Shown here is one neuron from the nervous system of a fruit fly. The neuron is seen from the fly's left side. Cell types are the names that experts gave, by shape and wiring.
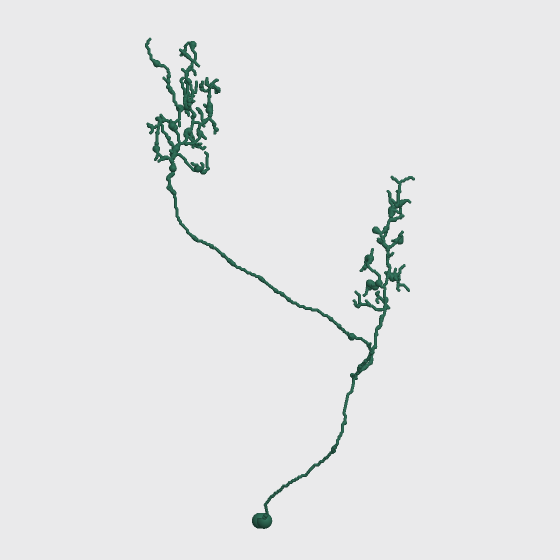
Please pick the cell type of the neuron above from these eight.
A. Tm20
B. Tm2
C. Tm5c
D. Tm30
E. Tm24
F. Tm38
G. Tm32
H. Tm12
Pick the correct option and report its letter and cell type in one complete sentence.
Option D, which reads Tm30, is the cell type of the neuron.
